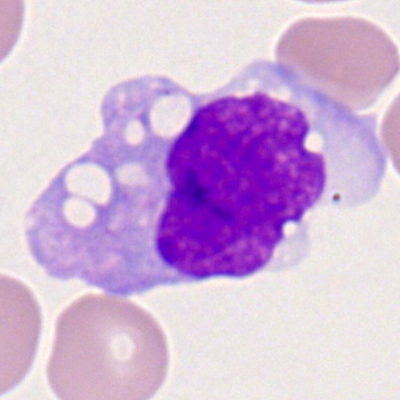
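Monocyte, the cell in the middle of this blood smear. Look first at the large, irregular nucleus and trace its notched, uneven border. Around it the cytoplasm is abundant and pale grey-blue, holding fine, faint pinkish granules. Several clear round vacuoles sit in that cytoplasm, most of them on the left of the nucleus.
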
